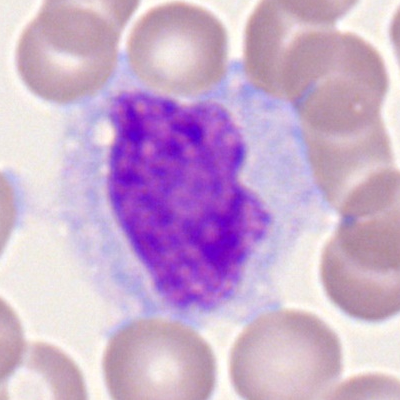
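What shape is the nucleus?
Irregular and folded, notched at its right edge.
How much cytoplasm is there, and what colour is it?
Abundant, forming a wide pale grey-blue rim around the nucleus.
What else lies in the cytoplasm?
A small clear vacuole, just left of the upper part of the nucleus.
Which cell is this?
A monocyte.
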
